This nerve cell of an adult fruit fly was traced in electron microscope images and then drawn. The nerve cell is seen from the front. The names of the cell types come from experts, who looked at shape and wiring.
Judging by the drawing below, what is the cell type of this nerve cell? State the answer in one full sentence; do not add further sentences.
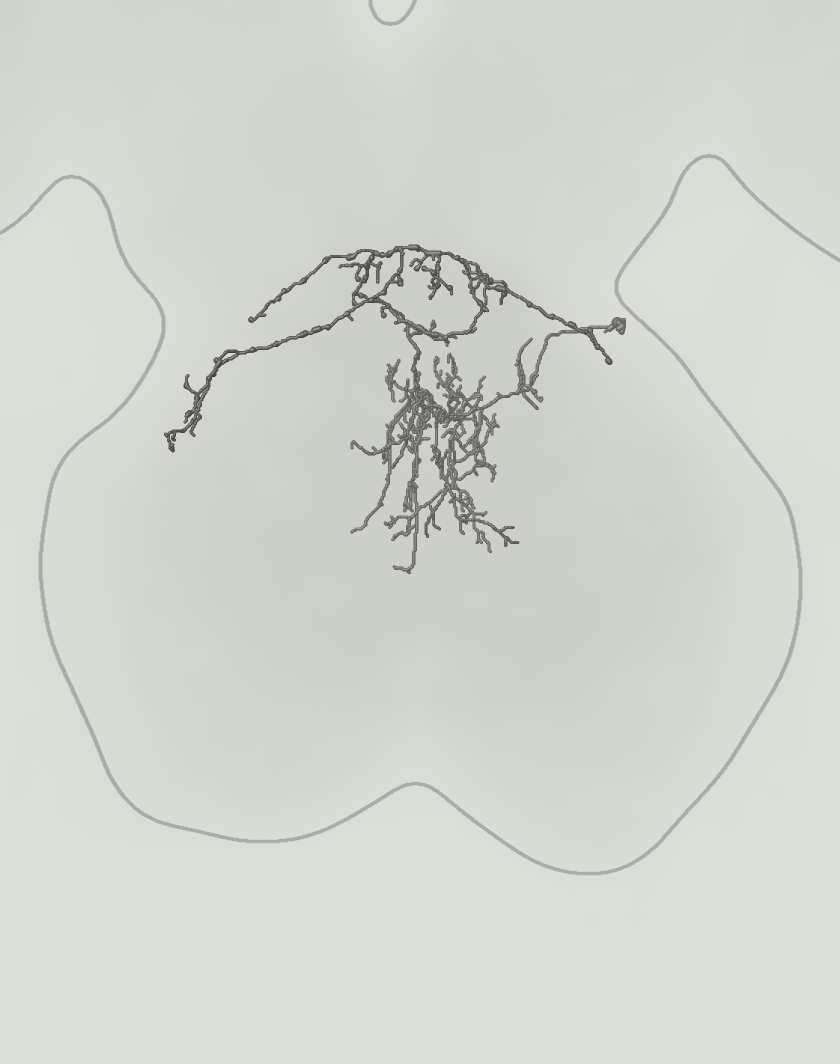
In the scheme of cell types, this nerve cell is IN18B042.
